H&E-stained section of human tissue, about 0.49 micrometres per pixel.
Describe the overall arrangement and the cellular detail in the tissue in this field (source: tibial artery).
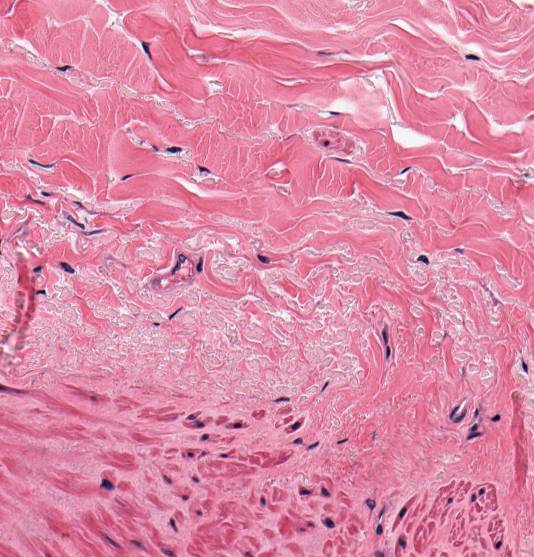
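The upper half of the field is filled by thick, densely eosinophilic collagen bundles running roughly horizontally across the picture. Sparse, thin, dark spindle-shaped nuclei lie between these bundles. Crossing the middle of the field is a paler band of fine, frayed fibres.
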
